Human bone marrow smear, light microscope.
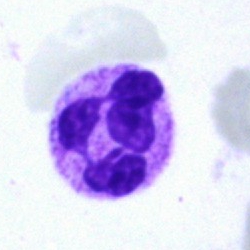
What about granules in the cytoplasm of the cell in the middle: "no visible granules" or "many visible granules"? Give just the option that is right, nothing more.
Many visible granules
